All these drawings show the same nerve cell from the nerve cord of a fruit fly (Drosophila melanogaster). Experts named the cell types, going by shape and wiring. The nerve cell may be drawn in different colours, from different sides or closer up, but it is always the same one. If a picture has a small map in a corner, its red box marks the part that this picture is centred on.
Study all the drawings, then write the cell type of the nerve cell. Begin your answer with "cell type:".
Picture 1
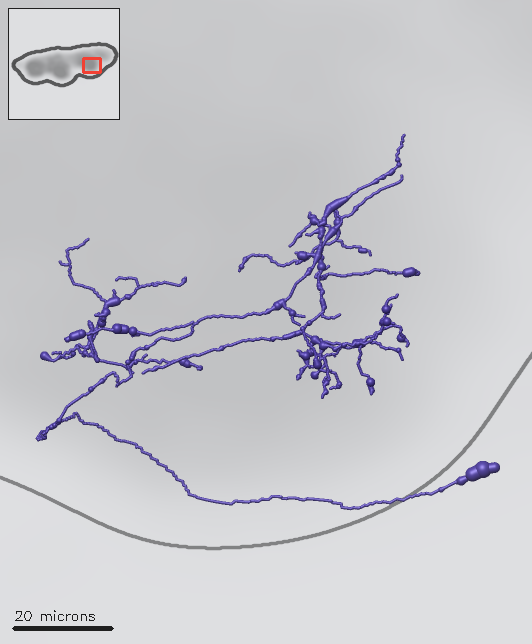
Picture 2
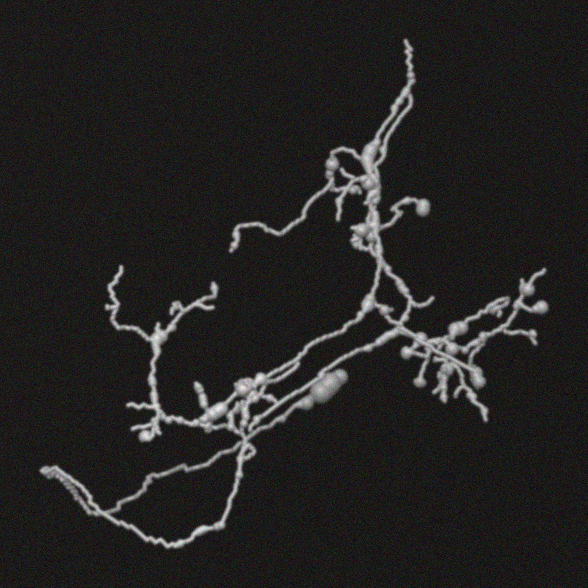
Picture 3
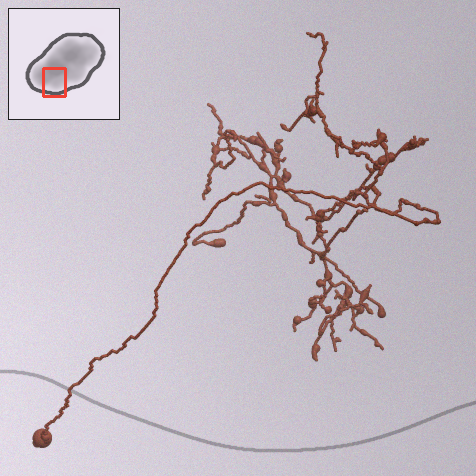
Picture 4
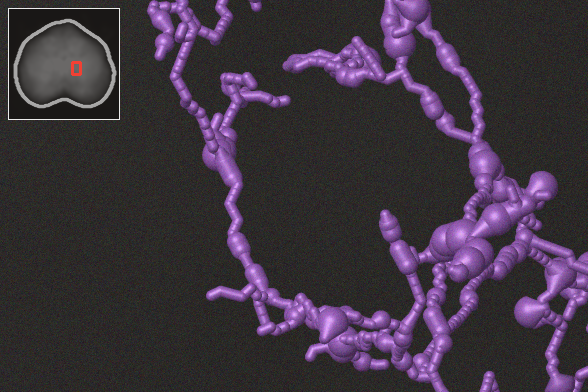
cell type: IN01B016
